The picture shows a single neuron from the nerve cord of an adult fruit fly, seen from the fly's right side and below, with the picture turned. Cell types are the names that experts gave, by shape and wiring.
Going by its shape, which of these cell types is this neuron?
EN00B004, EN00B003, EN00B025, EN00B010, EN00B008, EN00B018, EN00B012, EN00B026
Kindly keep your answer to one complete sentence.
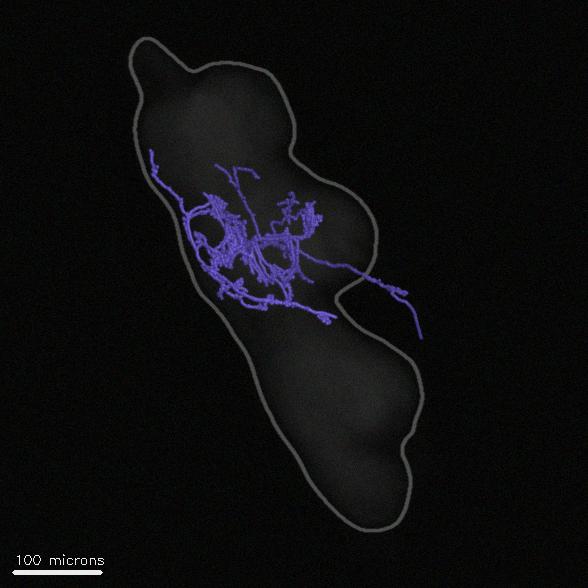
The single neuron here is of type EN00B008.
